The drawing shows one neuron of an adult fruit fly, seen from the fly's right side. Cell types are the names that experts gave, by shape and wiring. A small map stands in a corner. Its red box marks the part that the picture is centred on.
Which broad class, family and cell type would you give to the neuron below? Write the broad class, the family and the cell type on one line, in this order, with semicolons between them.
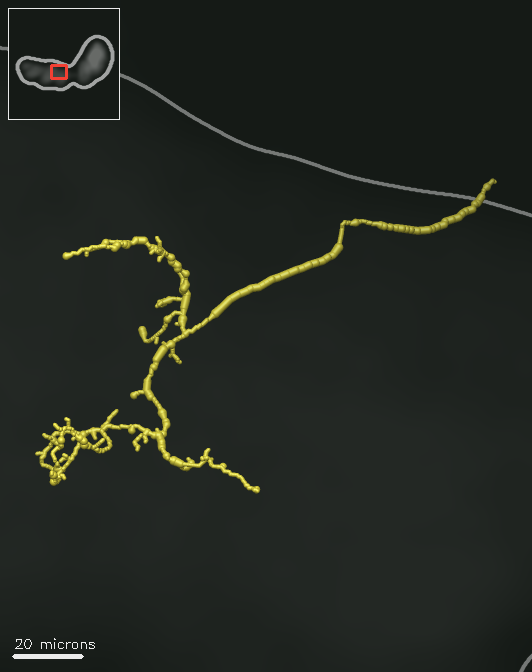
sensory neuron entering the nerve cord; class mechanosensory proprioceptive; SNpp62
